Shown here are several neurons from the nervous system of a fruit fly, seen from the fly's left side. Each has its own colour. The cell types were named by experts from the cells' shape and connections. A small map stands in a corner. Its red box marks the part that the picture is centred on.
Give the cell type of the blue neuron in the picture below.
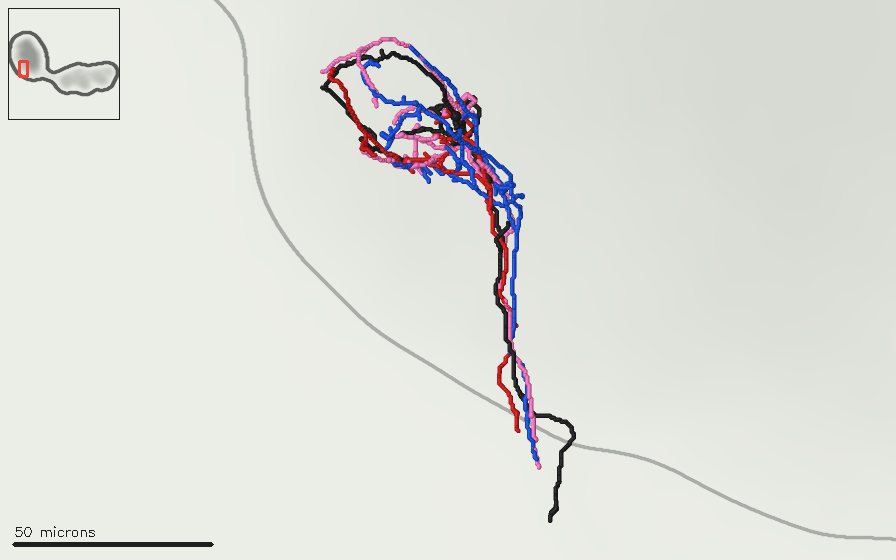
LB1e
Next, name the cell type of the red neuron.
LB2c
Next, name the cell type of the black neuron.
LB4a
